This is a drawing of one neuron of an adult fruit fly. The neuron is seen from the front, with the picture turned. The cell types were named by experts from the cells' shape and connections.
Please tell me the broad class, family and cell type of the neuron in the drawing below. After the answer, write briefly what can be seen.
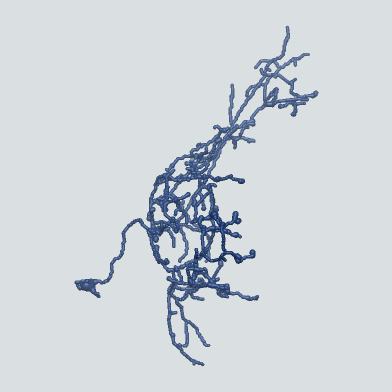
Its broad class is central-brain intrinsic neuron. Its family is hemilineage WEDa1. It is of cell type SAD117. Dozens of branch ends can be seen. As drawn here it is taller than it is wide.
